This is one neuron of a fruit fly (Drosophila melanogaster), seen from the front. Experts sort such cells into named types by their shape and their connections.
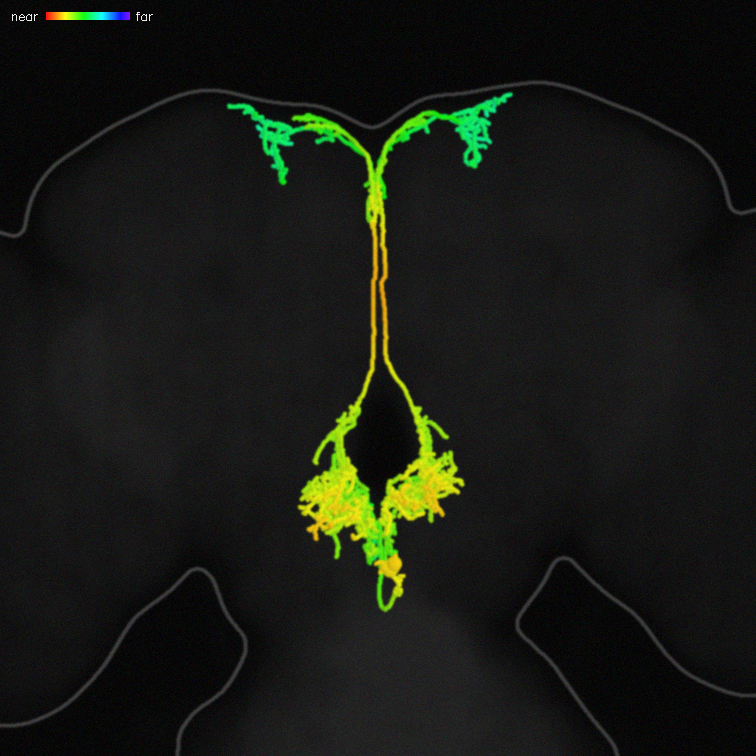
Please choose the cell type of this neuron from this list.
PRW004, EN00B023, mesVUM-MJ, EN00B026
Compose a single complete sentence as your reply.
Of the cell type PRW004 is this neuron.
